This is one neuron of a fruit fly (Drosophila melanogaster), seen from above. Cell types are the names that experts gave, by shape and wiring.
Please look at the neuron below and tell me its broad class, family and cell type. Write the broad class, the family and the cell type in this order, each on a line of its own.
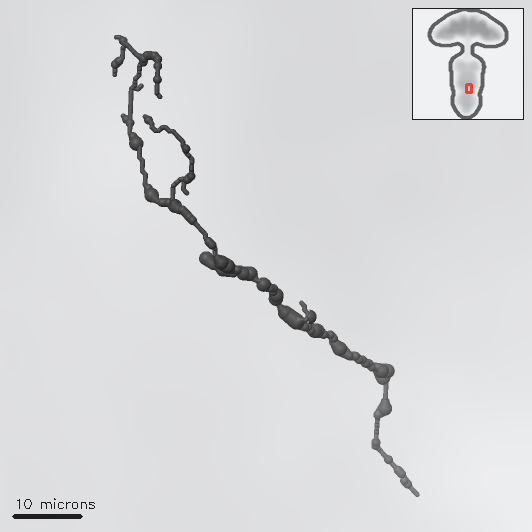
sensory neuron entering the nerve cord
class mechanosensory tactile
SNta43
